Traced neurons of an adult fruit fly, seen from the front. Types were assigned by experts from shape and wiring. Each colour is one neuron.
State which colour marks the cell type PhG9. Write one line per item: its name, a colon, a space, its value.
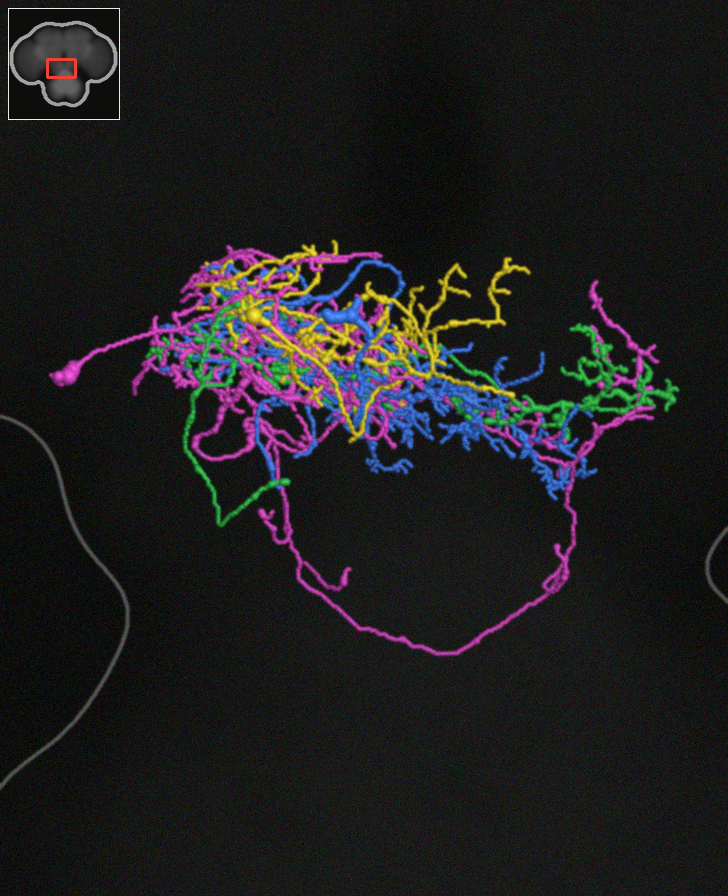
colour: green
